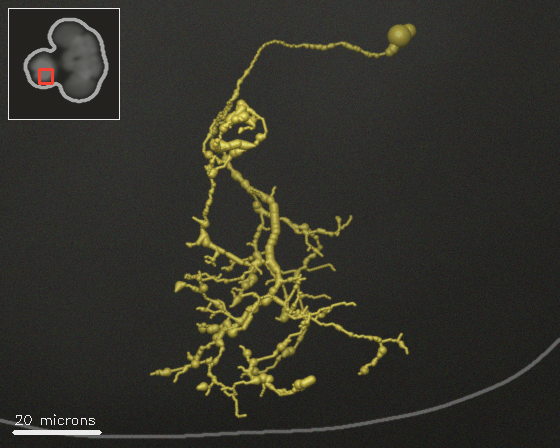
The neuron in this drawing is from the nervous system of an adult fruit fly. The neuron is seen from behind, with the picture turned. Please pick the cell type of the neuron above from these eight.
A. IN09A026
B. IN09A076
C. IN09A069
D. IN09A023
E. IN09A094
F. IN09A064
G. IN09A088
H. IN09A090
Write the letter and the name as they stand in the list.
A. IN09A026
